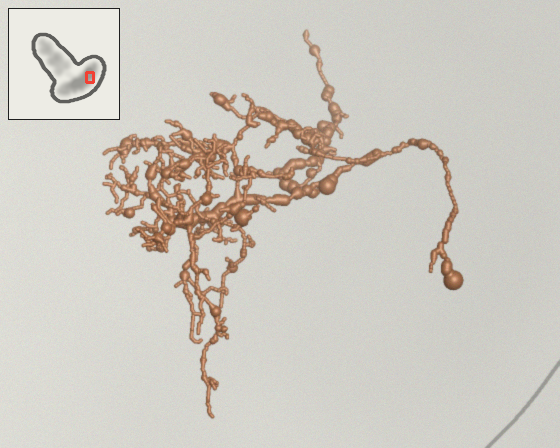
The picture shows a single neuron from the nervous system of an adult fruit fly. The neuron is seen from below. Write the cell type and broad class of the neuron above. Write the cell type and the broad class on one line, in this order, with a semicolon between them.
WED065; central-brain intrinsic neuron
